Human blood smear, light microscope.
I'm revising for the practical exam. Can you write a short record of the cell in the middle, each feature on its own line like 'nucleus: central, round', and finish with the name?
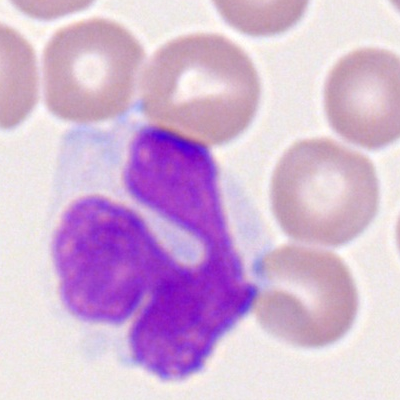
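Nucleus: deeply folded into broad, blunt lobes around a narrow pale cleft
Nucleoli: none seen
Cytoplasm: very pale greyish-blue
Outer border: faint and irregular
Name: monocyte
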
